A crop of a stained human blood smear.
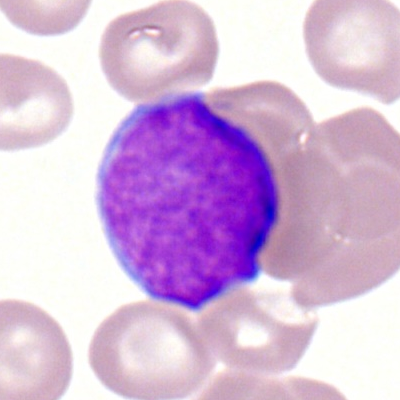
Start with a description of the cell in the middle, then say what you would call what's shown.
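A smooth, roughly oval outline without projections bounds the cell. Nearly the whole cell is filled by the nucleus, leaving only a very thin, deep blue rim of cytoplasm. The chromatin is purple, mottled with darker and lighter patches. This is a myeloblast.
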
